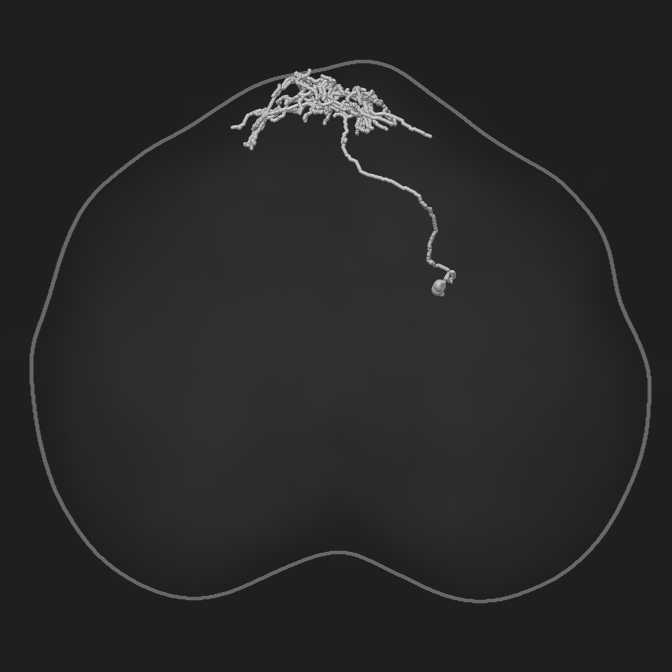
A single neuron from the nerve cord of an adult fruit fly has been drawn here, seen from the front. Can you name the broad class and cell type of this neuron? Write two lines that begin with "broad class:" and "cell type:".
broad class: nerve-cord intrinsic neuron
cell type: INXXX364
